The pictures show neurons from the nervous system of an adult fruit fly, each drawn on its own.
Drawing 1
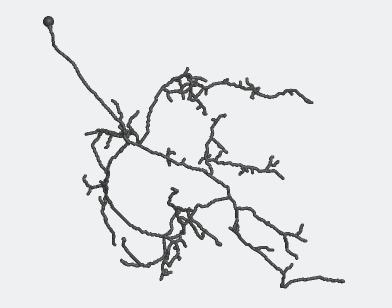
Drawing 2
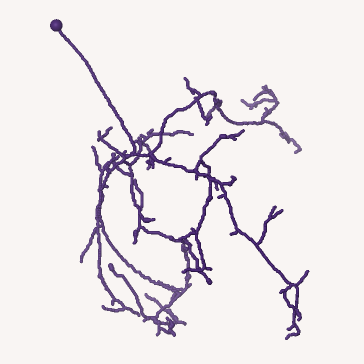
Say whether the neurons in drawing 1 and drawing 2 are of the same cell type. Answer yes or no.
yes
